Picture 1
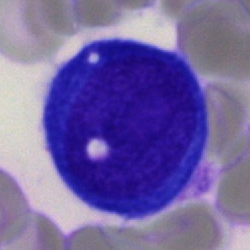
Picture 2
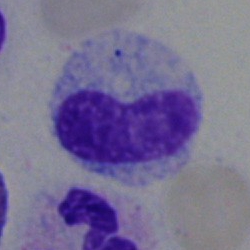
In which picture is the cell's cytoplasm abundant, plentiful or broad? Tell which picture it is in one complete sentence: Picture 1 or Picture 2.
For the cell in picture 2, the cytoplasm is broad.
